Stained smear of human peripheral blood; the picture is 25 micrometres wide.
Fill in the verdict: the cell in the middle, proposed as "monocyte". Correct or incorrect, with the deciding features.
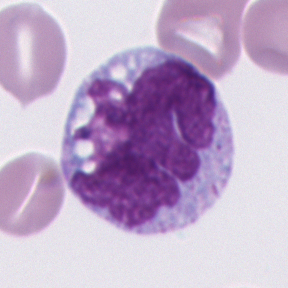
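Two features decide this: the nucleus is deeply folded into several lobe-like parts, and several clear round vacuoles lie in the cytoplasm on the left side.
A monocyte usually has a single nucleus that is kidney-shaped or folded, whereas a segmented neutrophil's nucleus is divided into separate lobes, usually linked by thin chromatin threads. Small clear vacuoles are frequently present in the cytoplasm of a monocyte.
The cell is therefore a monocyte, not a segmented neutrophil. Its size, about 16 micrometres across, also speaks for monocyte.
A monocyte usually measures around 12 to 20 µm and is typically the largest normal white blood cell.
The remaining features, a round, smooth outline, no visible nucleoli, fine faint lilac granules and a red cell touching the upper right edge, are simply seen and are not weighed for either name.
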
